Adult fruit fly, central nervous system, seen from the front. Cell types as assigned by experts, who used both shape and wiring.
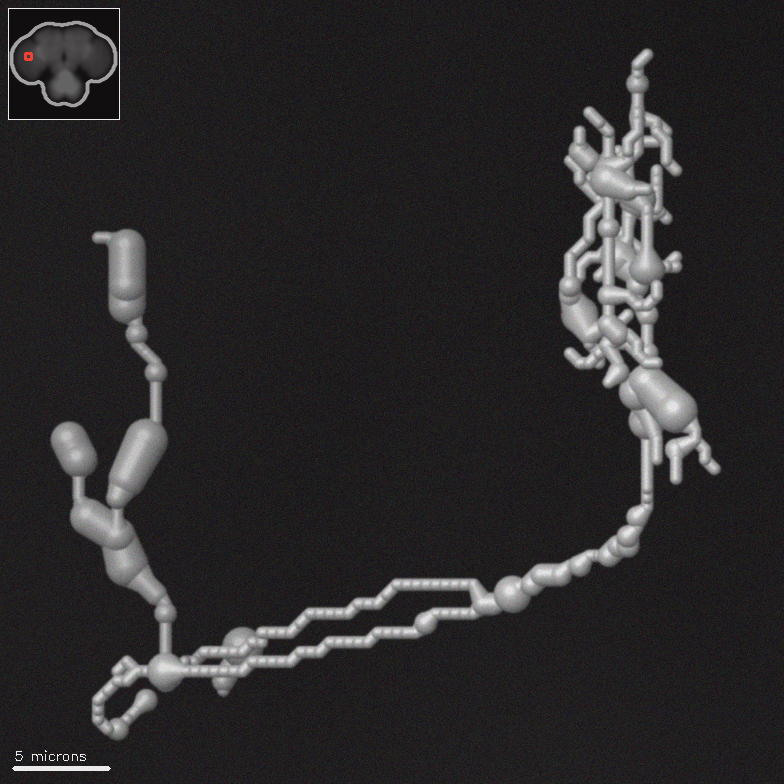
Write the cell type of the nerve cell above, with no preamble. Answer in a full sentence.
The cell type is T5d.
